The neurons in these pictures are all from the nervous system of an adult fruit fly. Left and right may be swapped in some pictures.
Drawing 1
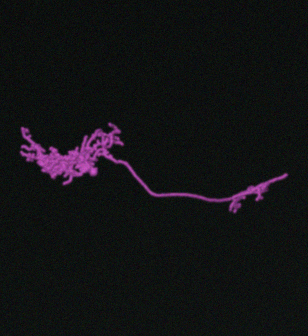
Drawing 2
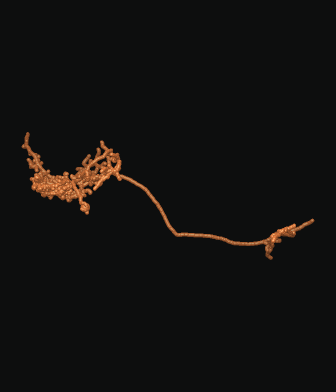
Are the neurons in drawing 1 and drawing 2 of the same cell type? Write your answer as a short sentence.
They are of the same cell type.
